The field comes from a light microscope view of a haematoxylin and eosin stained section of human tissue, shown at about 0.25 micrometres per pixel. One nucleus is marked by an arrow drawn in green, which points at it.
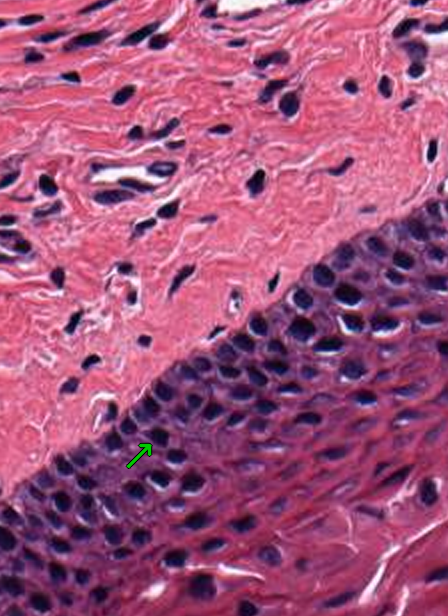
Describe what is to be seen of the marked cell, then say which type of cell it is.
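The nucleus is oval and darkly, evenly stained. The nucleus takes up most of the cell, leaving only a thin rim of purplish cytoplasm. Type of cell: squamous epithelial cell.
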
